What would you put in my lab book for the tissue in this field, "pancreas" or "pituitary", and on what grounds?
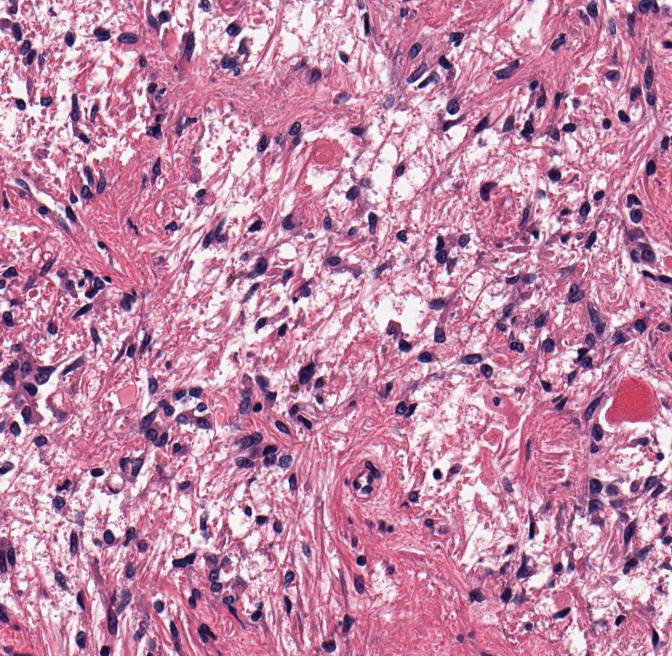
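Pituitary. Across the whole field, compact pink fibrillary areas alternate with loose, pale, finely vacuolated ones. Fibrillary material: fine wavy threads in bundles running in many directions. Nuclei mostly small, dark, elongated to oval, scattered singly, not clustered. A few round, glassy, bright pink bodies scattered; largest at right edge, just below middle.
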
